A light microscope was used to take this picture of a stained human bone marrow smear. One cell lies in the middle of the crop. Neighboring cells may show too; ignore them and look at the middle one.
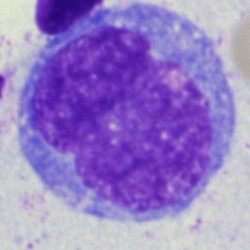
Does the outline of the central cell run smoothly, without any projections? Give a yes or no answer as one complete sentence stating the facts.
Yes, this cell's outline runs smooth, without projections.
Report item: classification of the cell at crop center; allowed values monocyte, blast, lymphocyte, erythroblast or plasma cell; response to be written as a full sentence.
Classification of the middle cell gives a monocyte.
